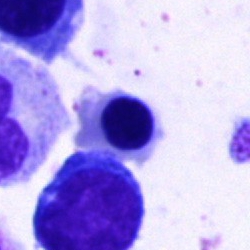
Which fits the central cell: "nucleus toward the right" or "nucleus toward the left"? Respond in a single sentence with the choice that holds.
It is toward the right that the nucleus of this cell lies.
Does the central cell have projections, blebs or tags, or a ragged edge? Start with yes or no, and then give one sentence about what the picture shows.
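Yes. The cell outline is irregular, with small pointed projections on the left side.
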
